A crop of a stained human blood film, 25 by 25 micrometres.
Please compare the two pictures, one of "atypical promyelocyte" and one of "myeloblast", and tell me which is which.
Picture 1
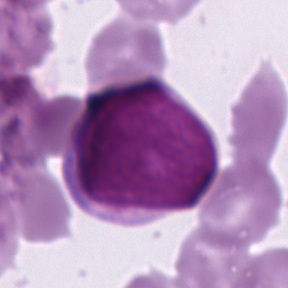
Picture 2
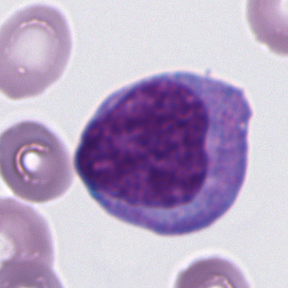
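In this pair, picture 1 is the myeloblast and picture 2 the atypical promyelocyte. In the myeloblast the nucleus fills most of the cell, whereas the atypical promyelocyte's nucleus, a single rounded mass about 12 micrometres across without lobes, fills about 60% of the cell's area and lies toward the left of the cell. The atypical promyelocyte measures about 16 by 14 micrometres and has an oval outline with a mostly smooth margin; the myeloblast's outline is smooth, without projections. The chromatin of the atypical promyelocyte is dense and patchy, with darker clumps and lighter spaces, and a paler band of its cytoplasm lies against the right edge of the nucleus. No granules are seen in the myeloblast's cytoplasm.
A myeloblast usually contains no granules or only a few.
Neither cell shows vacuoles in its cytoplasm. Red cells lie close beside the left side of the atypical promyelocyte.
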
